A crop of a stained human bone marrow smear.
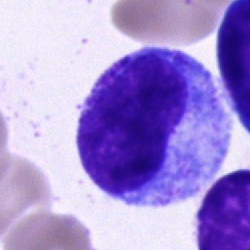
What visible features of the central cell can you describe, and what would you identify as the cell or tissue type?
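The nucleus lies off-centre, toward the left side. On the right the cytoplasm forms a broad crescent; it is pale blue and contains fine pinkish-purple granules. The central cell is a promyelocyte.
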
